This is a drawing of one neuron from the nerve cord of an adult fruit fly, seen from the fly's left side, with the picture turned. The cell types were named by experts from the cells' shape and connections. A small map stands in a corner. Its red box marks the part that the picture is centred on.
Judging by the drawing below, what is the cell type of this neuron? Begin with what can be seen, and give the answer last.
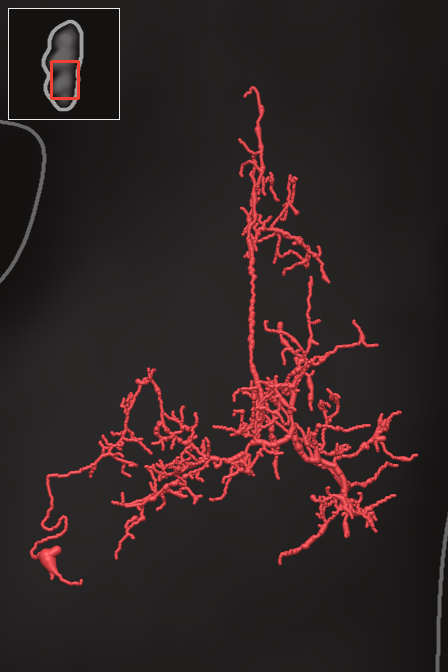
More than a hundred branch ends can be seen. As drawn here it is taller than it is wide. It is a nerve-cord intrinsic neuron. It is of cell type IN13A018.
